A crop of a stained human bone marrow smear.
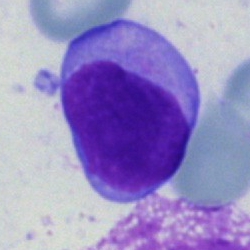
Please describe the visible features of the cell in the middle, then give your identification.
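Checking the outline first, it is smooth and rounded-oval. Next, the nucleus sits toward the lower left of the cell. Its chromatin is deep purple and finely granular. Then the cytoplasm: no vacuoles are seen in it. Last of all, the name: lymphocyte.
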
